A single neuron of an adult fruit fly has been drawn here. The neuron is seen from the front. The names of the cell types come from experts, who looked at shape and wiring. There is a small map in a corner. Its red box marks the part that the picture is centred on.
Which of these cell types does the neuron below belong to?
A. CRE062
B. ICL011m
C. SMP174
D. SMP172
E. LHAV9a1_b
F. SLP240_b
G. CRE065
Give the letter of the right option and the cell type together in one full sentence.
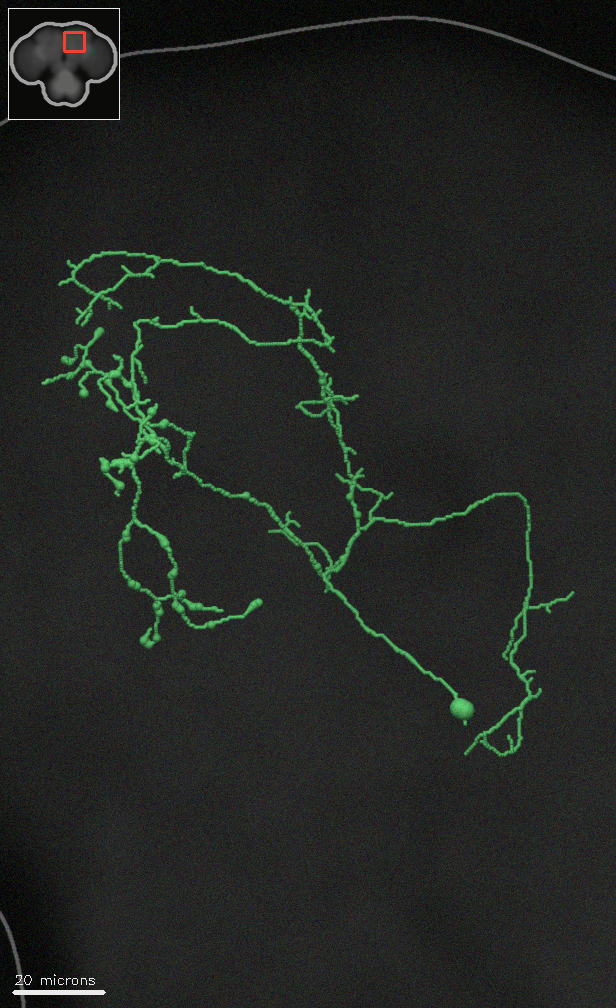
Among the listed cell types, CRE065 in option G is that of the neuron.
